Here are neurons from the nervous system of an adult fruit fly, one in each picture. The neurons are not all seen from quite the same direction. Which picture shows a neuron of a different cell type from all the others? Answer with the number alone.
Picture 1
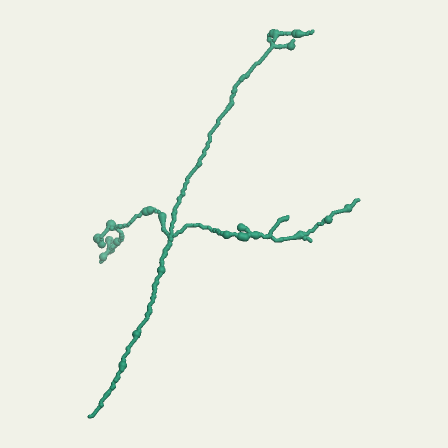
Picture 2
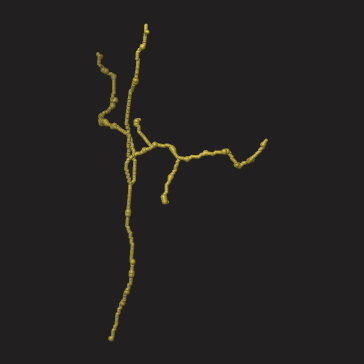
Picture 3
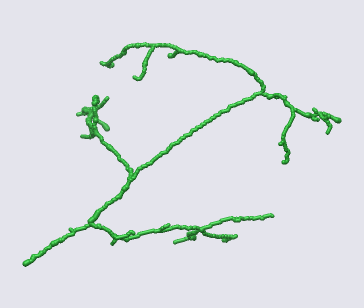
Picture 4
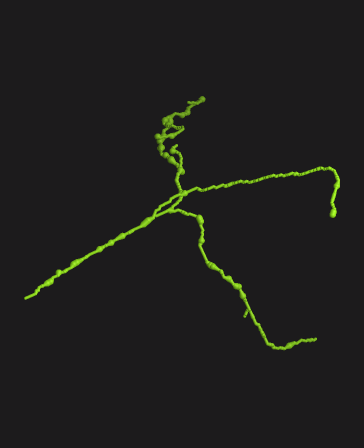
3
